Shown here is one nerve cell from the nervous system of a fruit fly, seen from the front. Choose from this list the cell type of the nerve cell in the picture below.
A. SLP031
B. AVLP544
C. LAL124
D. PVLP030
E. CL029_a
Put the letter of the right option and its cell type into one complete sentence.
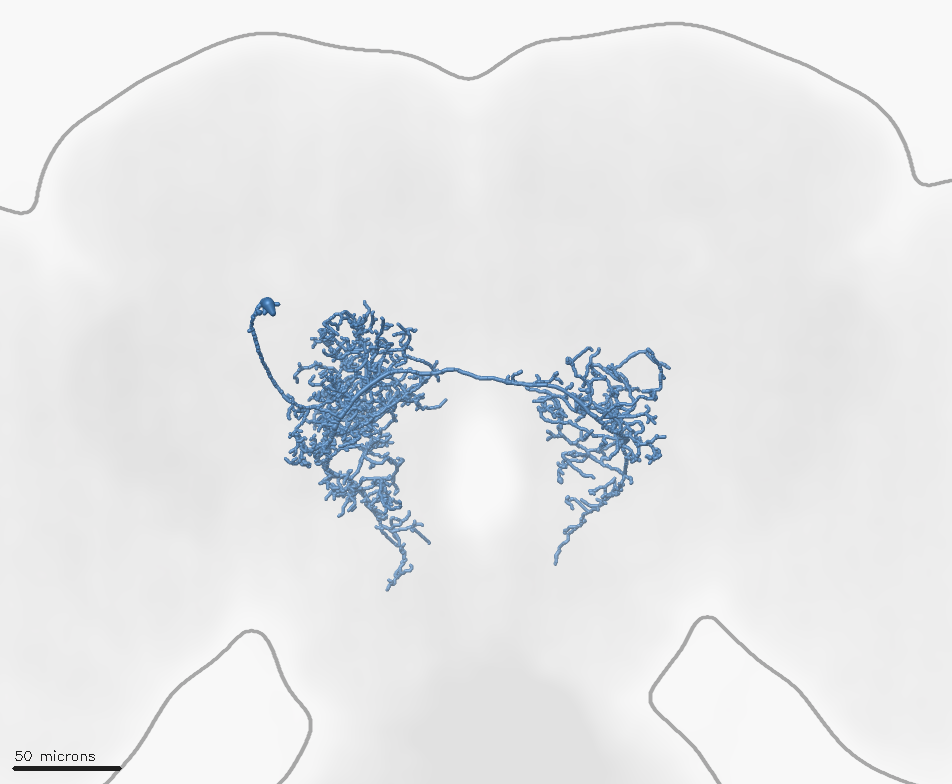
Option C gives LAL124 as the cell type of the nerve cell.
